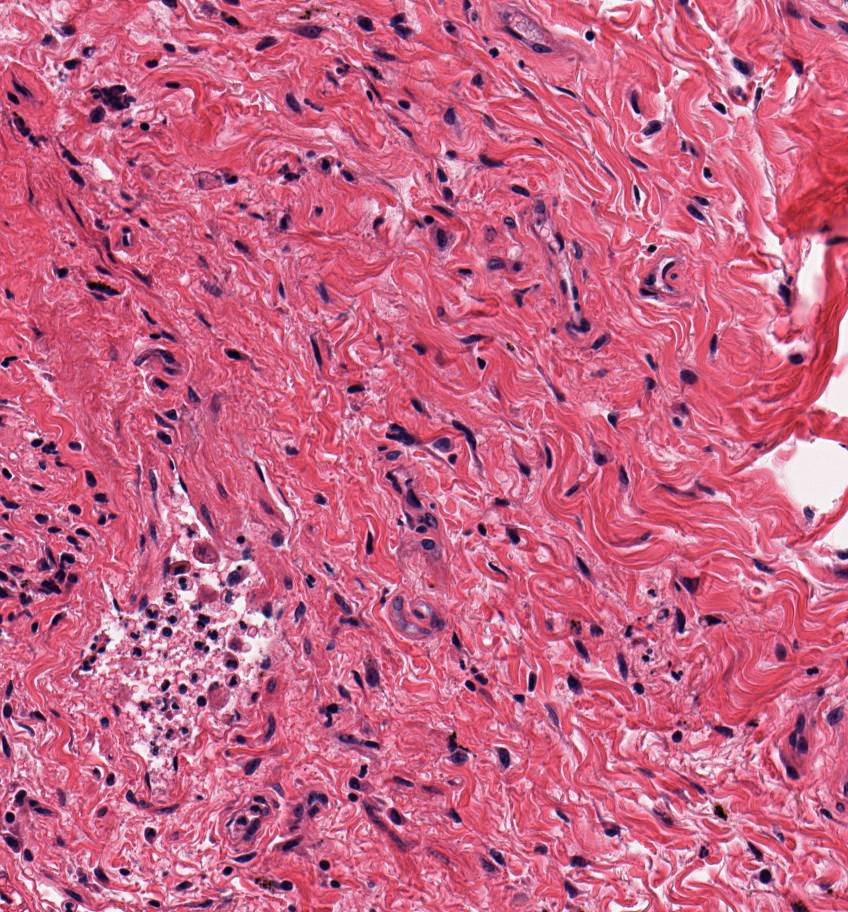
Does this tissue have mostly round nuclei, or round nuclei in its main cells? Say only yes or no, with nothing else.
No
